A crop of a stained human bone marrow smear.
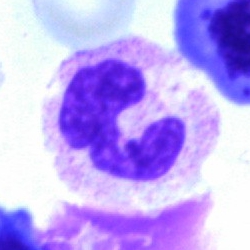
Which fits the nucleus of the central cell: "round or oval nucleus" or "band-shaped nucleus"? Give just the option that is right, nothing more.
Band-shaped nucleus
